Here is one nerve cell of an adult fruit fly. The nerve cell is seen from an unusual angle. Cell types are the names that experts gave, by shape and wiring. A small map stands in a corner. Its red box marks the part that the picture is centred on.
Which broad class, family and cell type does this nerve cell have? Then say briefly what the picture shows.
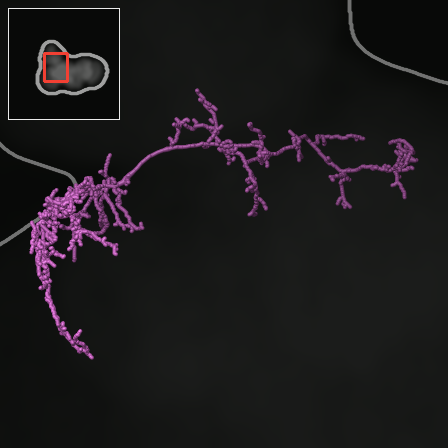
Its broad class is nerve-cord intrinsic neuron. The family is hemilineage 11A. The cell type is IN11A048. The picture shows dozens of branch ends. As drawn here it is wider than it is tall.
